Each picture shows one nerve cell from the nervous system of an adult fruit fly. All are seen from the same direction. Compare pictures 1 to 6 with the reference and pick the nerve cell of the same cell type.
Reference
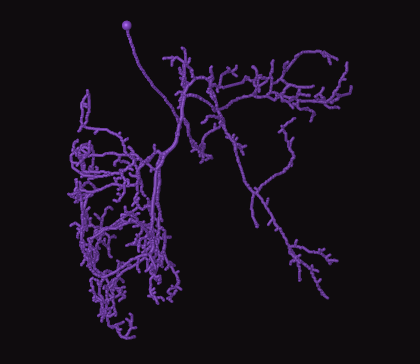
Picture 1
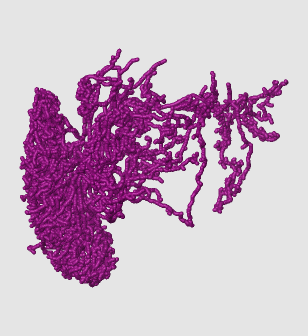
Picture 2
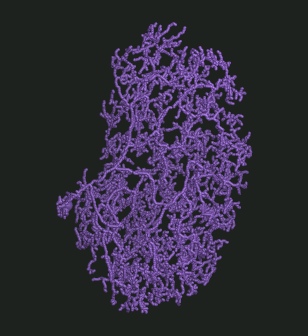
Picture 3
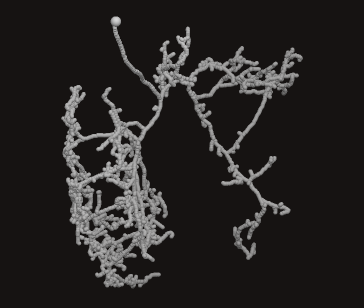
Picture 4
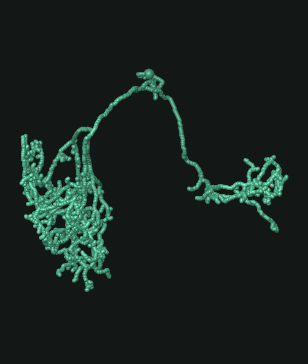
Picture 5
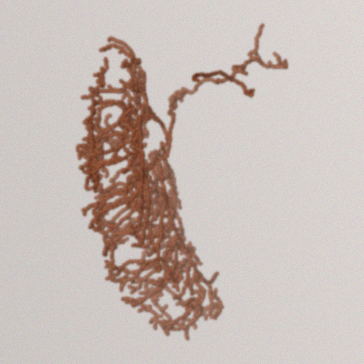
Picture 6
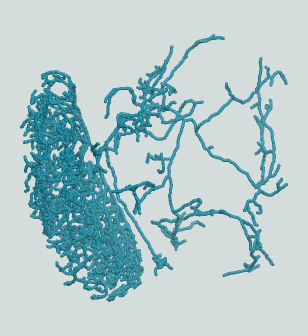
3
